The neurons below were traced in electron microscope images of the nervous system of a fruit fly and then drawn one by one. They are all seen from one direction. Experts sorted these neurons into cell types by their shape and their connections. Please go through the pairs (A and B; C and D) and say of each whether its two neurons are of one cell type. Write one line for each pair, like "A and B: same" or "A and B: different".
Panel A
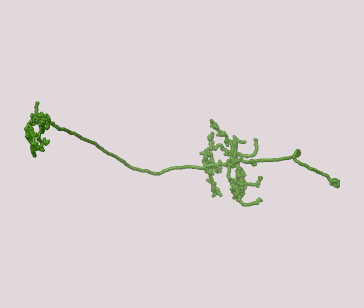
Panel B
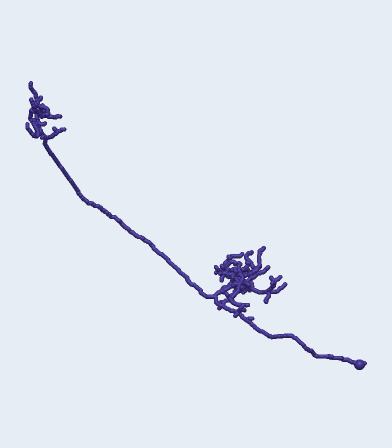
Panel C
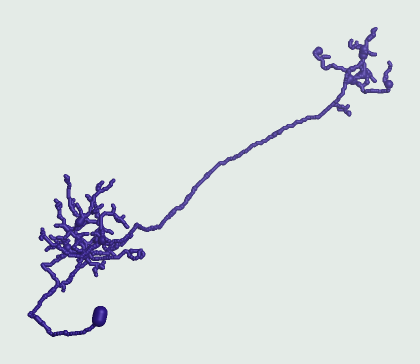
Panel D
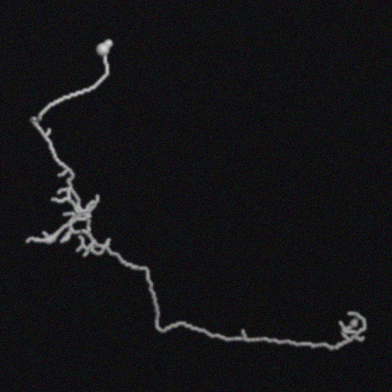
A and B: same
C and D: different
